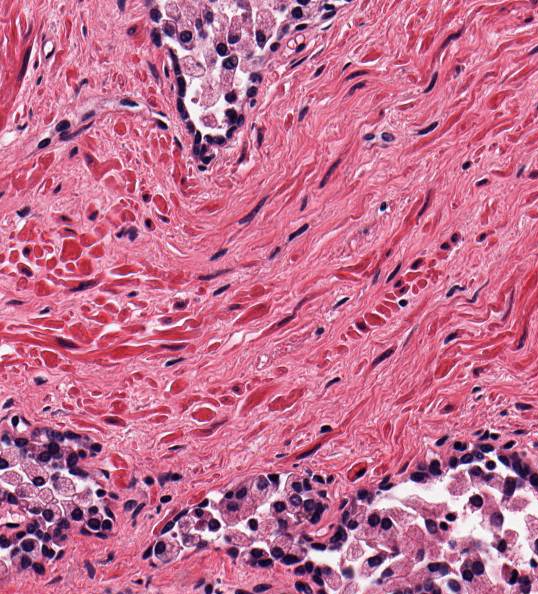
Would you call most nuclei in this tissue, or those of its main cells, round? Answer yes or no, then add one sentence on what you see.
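Yes. The cells in the clusters have round, dark nuclei.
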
